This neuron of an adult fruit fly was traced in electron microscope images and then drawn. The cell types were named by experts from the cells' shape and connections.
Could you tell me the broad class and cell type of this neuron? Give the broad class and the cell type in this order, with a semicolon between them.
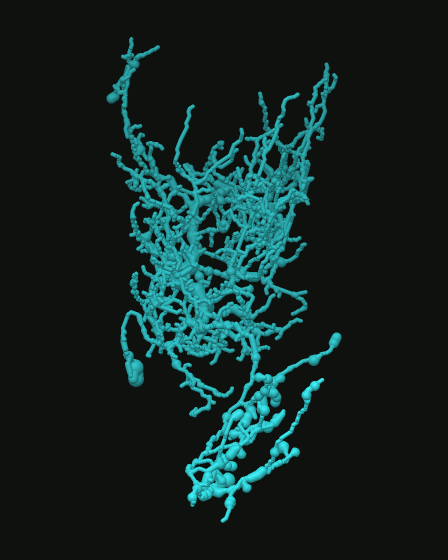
nerve-cord intrinsic neuron; INXXX247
